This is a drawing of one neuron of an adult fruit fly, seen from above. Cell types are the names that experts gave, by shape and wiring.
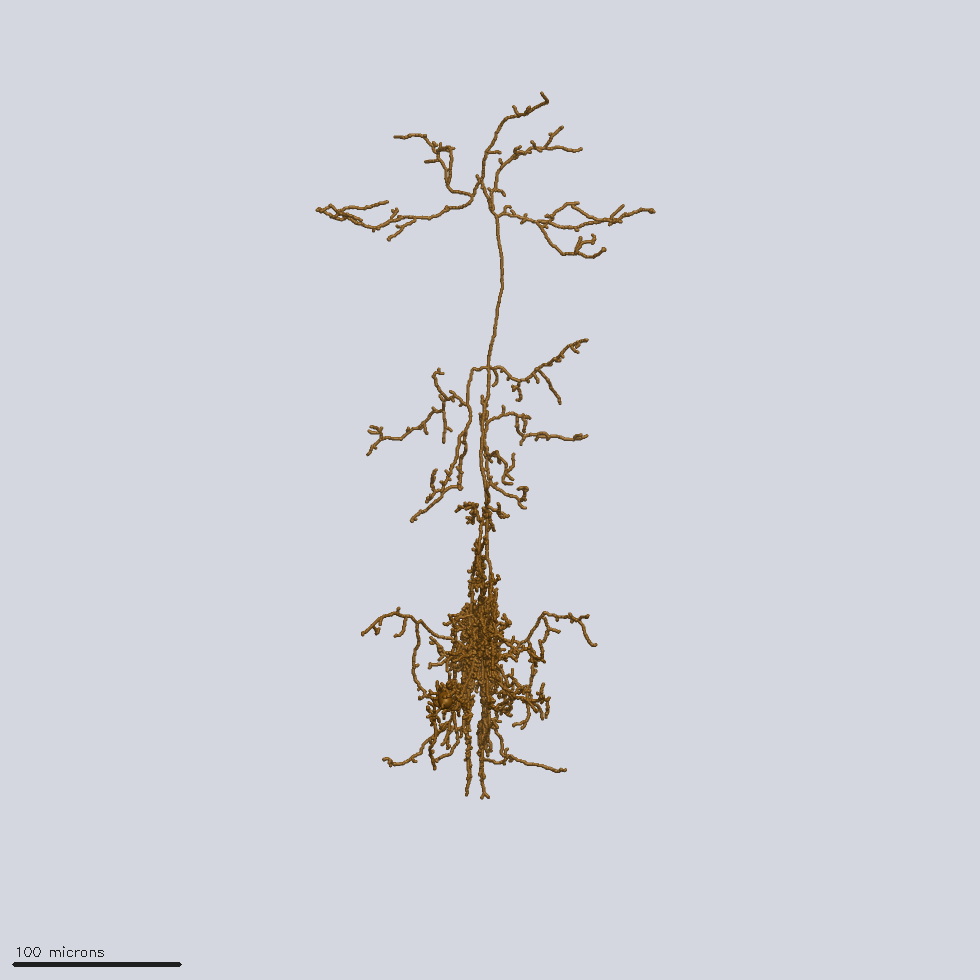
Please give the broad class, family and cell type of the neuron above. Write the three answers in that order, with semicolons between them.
nerve-cord intrinsic neuron; hemilineage 05B; IN05B005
